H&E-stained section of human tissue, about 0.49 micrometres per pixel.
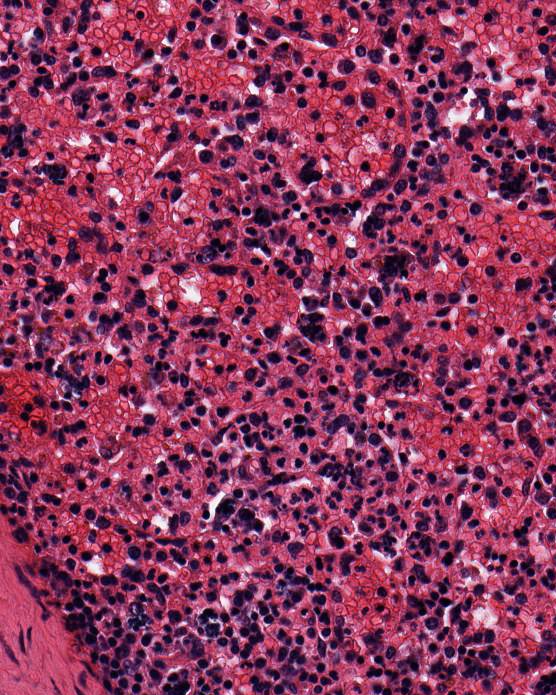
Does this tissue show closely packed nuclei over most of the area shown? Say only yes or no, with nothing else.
Yes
